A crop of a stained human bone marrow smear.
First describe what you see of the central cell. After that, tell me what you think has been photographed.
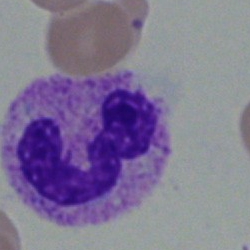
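Here the nucleus curves into a U shape that opens upward. Its chromatin, as I see it, is dark purple and coarsely clumped. The cytoplasm is plentiful and pale pinkish-lilac, with fine violet granules scattered evenly throughout. This is a band neutrophil.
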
